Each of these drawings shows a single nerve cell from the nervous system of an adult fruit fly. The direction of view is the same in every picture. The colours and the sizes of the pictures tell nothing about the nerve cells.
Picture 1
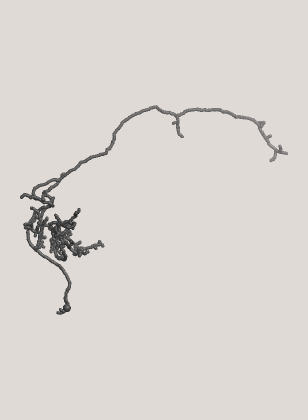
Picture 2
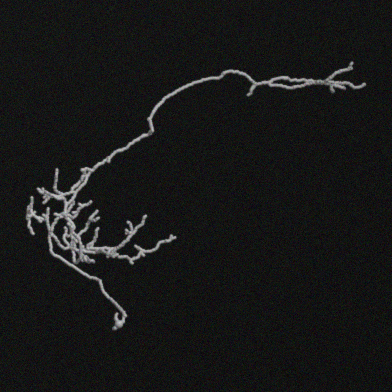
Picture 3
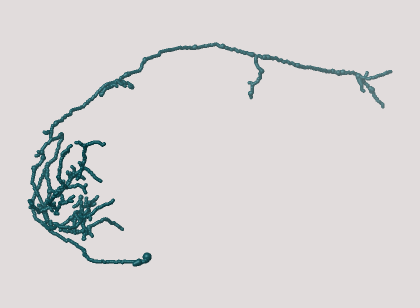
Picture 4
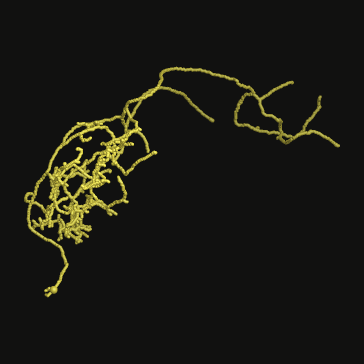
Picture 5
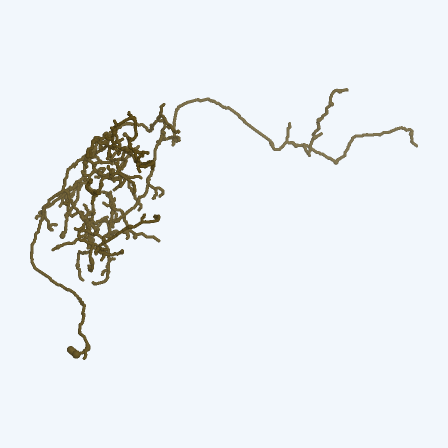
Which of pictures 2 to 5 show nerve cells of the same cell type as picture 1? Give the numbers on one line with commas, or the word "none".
2, 3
